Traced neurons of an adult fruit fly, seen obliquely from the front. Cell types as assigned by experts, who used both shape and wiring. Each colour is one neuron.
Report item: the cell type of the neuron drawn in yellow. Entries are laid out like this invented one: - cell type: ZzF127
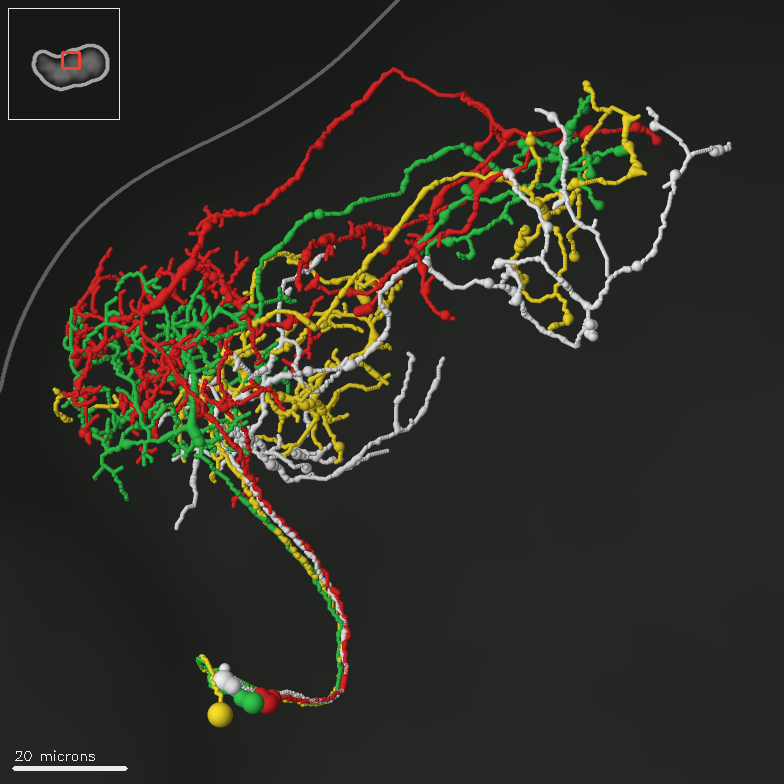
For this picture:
- cell type: CB2089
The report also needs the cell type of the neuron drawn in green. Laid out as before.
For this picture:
- cell type: CB4100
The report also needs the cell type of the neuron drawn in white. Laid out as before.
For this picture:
- cell type: CB2051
